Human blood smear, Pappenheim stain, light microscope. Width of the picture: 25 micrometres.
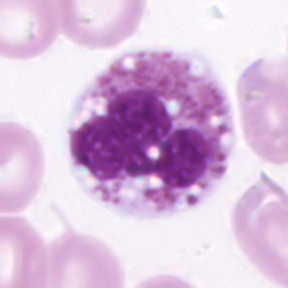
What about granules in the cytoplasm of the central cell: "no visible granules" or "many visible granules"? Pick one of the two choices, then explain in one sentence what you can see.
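Many visible granules. The cytoplasm is packed with coarse granules.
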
